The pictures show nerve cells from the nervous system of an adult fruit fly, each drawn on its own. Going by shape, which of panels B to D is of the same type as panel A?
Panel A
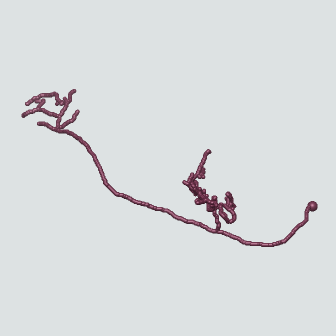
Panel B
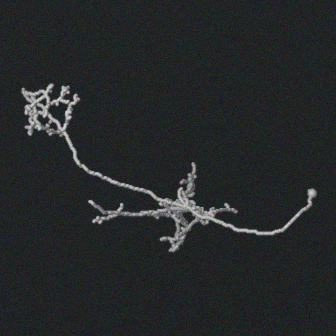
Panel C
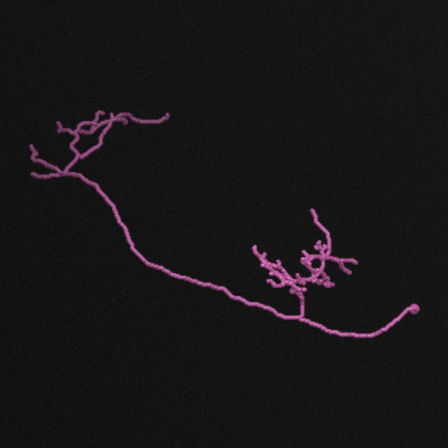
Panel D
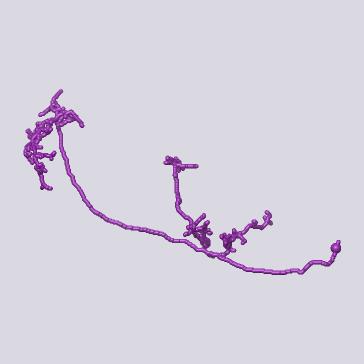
C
